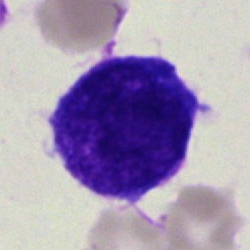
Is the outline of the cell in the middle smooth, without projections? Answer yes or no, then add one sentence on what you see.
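No. Thin, hair-like projections extend from the surface at several points.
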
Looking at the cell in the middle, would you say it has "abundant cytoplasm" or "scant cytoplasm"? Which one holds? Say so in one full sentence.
The cytoplasm of this cell is scant, a narrow rim.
